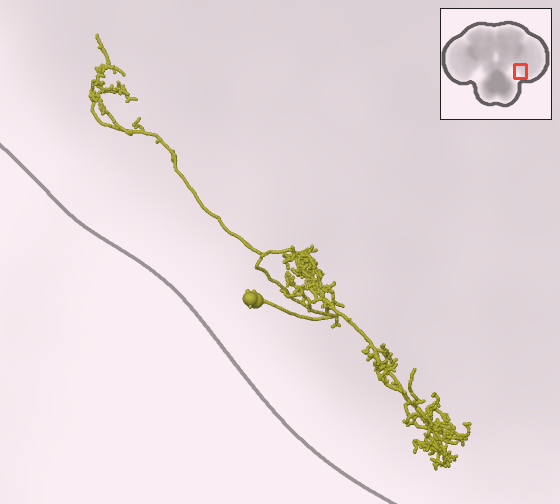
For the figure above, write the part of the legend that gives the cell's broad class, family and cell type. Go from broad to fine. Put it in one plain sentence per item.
An optic-lobe intrinsic neuron of the T family, type T2.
